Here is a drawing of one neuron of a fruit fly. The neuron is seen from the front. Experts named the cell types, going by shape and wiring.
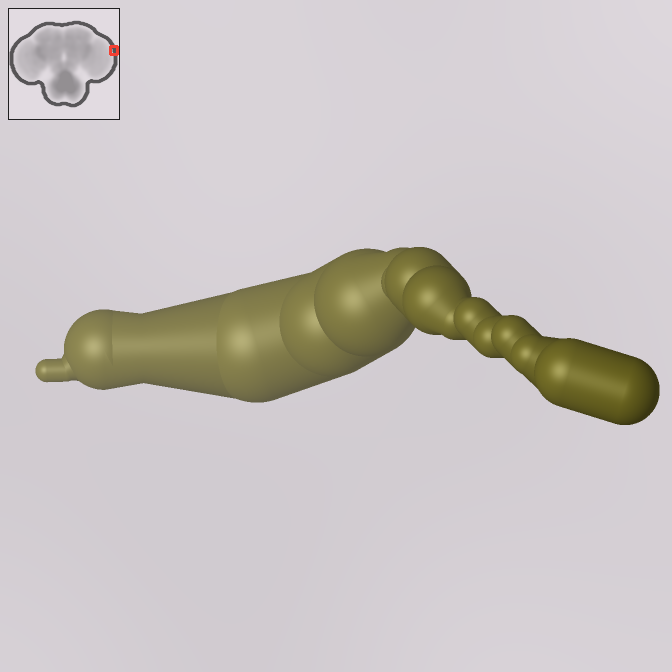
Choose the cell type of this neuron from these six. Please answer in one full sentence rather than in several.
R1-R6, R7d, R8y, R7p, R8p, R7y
Under the cell type R1-R6 falls this neuron.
